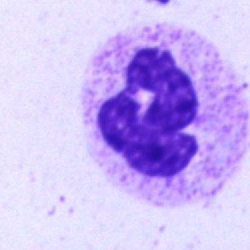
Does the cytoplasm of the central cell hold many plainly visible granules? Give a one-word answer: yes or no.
Yes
